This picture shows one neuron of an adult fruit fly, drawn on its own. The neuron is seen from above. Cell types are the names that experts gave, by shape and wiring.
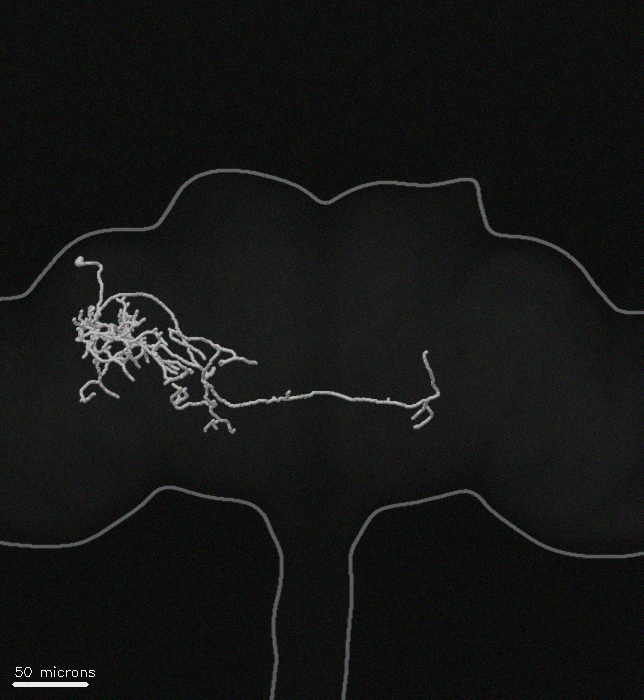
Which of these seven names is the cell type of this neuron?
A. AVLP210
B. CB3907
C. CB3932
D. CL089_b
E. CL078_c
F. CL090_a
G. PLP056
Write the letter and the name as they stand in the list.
E. CL078_c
